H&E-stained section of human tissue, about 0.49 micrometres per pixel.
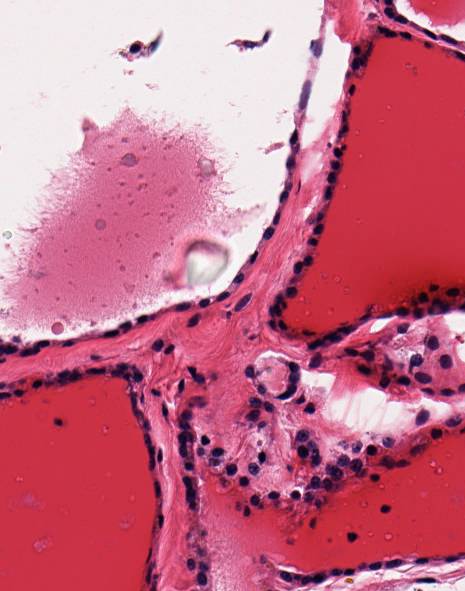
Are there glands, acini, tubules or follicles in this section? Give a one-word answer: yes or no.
Yes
